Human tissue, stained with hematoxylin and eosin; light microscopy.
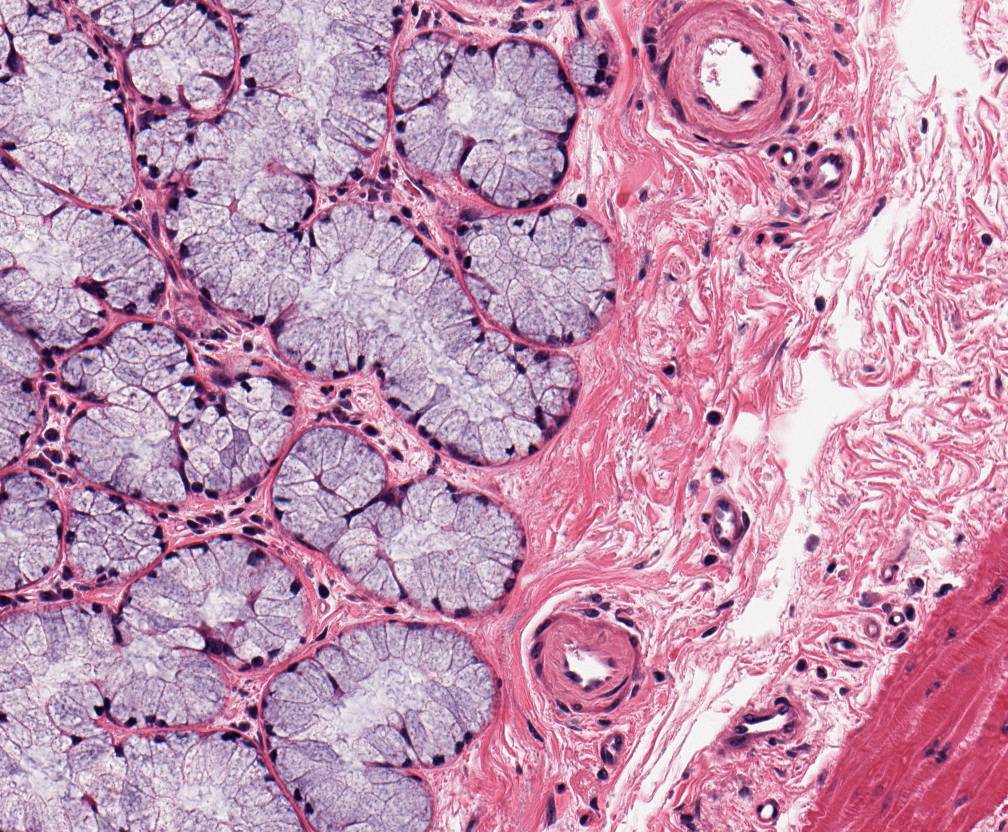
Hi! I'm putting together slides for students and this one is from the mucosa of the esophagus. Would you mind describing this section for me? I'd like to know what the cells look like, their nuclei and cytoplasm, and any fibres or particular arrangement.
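You've got acini of mucous cells, the cytoplasm pale, foamy and grey-violet, with small dark nuclei flattened against the cell bases. Thin pink fibrous septa run between them, sorting them into rounded groups, and there's a band of deeply eosinophilic muscle along the bottom right corner.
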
